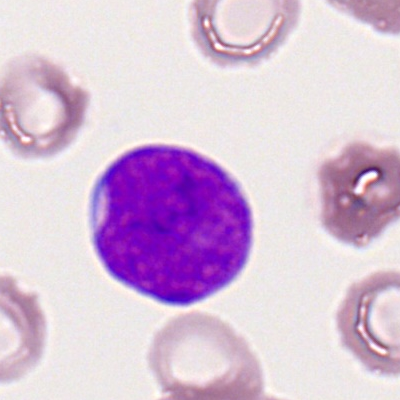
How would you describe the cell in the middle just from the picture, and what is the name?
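Outline round and smooth. Cytoplasm visible only as a thin sliver at the left edge. That cytoplasm pale blue, no granules. Myeloblast.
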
